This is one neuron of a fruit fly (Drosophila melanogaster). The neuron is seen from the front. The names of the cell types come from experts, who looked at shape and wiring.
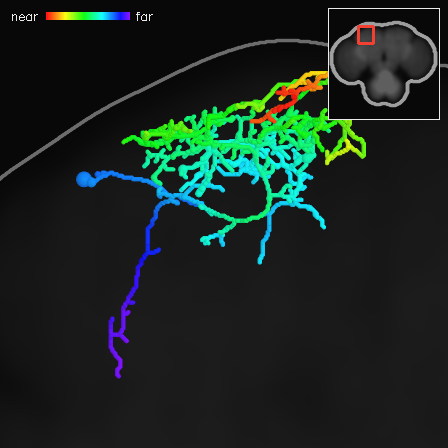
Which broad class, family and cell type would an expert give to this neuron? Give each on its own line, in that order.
central-brain intrinsic neuron
hemilineage SLPpl1
SLP257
